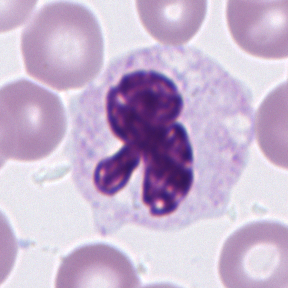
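Segmented neutrophil in a stained smear of human peripheral blood. The nucleated cell at the centre has a roughly round outline with a slightly uneven edge. Its nucleus lies near the middle, with cytoplasm visible on all sides. The cytoplasm is plentiful and pale lilac-grey, sprinkled with fine, dust-like purplish granules.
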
